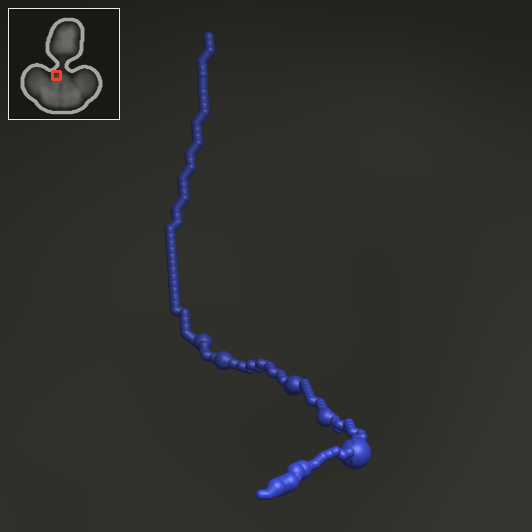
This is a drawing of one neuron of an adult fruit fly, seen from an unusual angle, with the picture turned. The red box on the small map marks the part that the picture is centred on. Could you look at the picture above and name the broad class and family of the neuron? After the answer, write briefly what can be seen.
This is a sensory neuron entering the brain. The name of its family is class mechanosensory. No cell body is drawn. It has a dozen or fewer branch ends.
